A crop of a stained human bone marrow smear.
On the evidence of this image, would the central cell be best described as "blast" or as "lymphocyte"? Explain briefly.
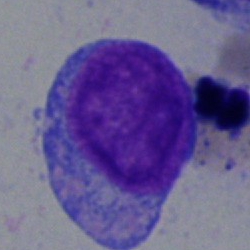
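This is a blast.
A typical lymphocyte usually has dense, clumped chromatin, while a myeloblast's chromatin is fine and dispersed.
The chromatin here is finely stippled rather than coarsely clumped, which separates this cell from a lymphocyte. The nucleus lies off-centre, toward the upper right. Blue cytoplasm forms a broad rim along its left and lower sides, and below the nucleus the cytoplasm is paler, with faint pinkish mottling.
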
